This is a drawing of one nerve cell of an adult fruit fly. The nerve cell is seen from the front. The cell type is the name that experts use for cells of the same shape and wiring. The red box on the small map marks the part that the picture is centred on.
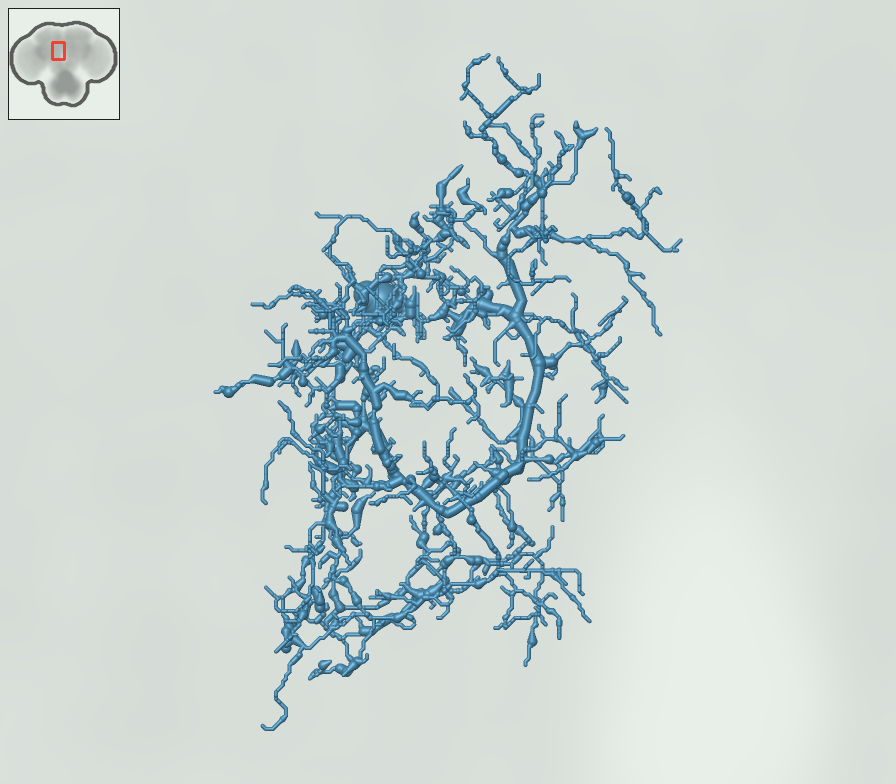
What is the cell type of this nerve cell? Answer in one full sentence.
Of the cell type PS310 is this nerve cell.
